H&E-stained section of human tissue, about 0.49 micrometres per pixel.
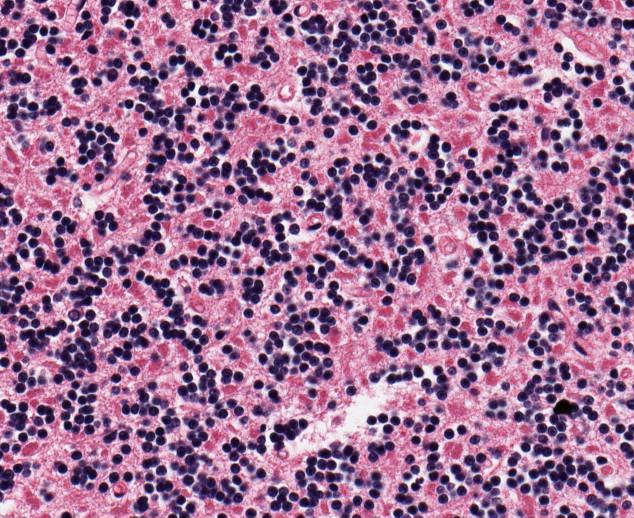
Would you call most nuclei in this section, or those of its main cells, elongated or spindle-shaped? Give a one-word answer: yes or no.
No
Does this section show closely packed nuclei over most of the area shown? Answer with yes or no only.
Yes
